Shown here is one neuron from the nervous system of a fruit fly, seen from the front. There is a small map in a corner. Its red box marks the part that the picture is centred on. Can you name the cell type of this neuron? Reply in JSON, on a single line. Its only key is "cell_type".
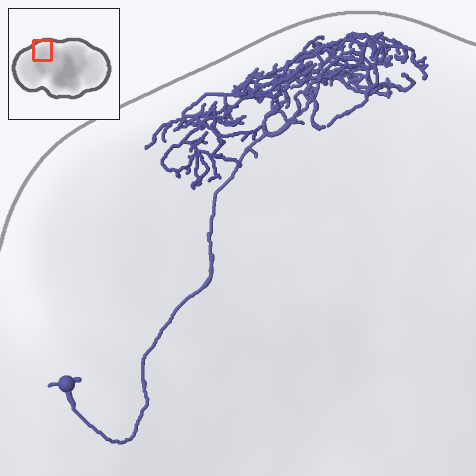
{"cell_type": "SLP202"}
